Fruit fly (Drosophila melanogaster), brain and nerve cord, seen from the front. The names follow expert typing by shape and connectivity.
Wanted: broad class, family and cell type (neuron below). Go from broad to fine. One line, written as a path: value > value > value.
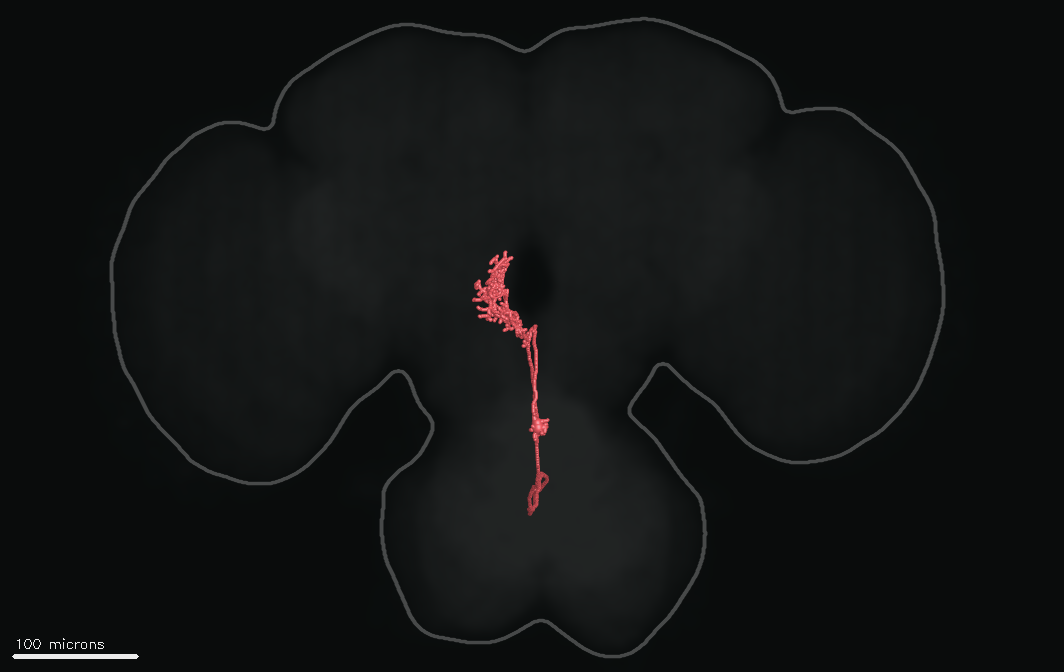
descending neuron > hemilineage LB0 > DNg66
